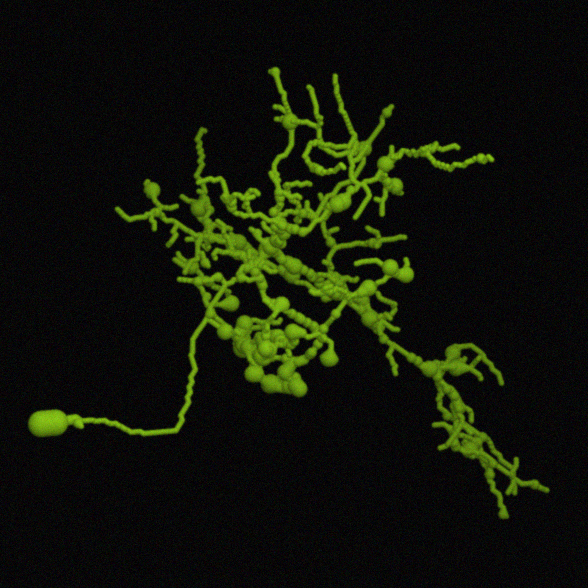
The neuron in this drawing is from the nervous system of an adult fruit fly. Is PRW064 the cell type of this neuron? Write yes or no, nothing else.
no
